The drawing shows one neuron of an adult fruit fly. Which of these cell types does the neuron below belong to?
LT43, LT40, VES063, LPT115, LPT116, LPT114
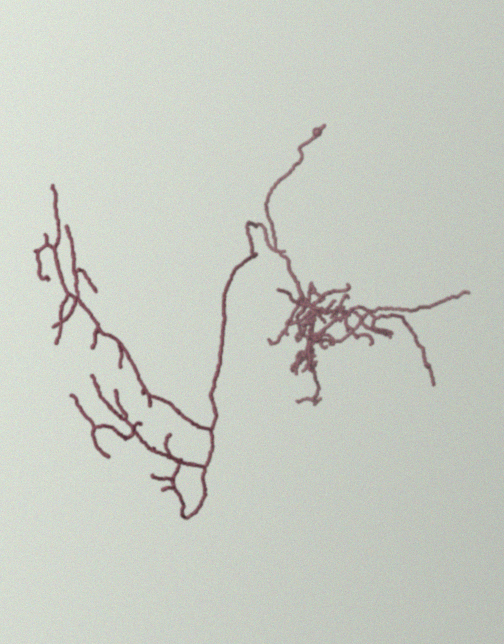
LPT116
